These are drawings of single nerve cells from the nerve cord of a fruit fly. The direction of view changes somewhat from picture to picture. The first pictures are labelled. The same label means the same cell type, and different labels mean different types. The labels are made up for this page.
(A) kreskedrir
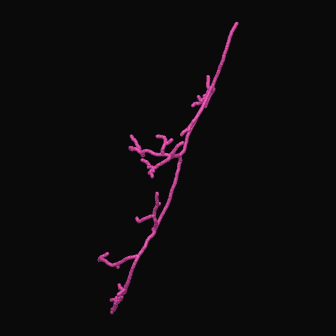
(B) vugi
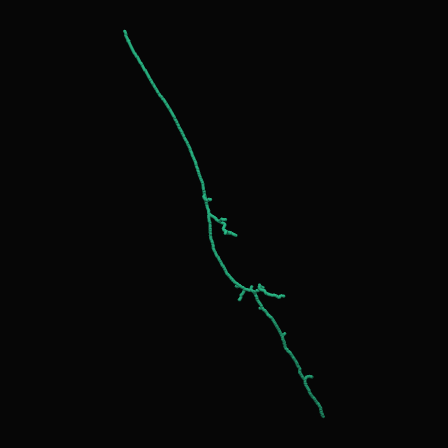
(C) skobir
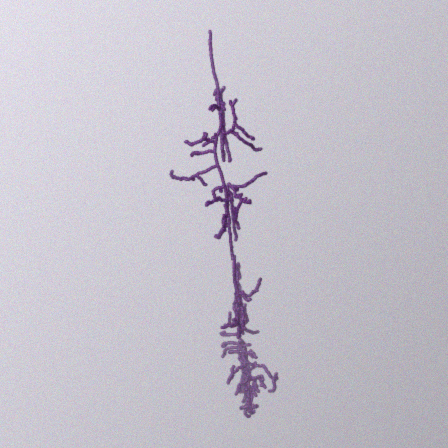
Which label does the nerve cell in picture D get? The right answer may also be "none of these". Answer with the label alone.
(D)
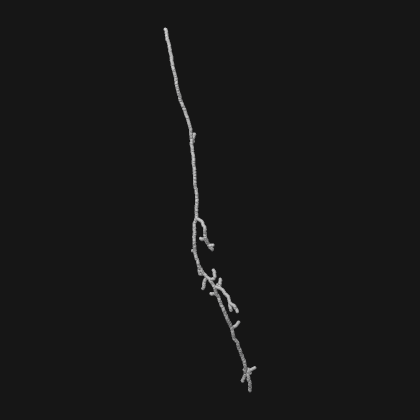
vugi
